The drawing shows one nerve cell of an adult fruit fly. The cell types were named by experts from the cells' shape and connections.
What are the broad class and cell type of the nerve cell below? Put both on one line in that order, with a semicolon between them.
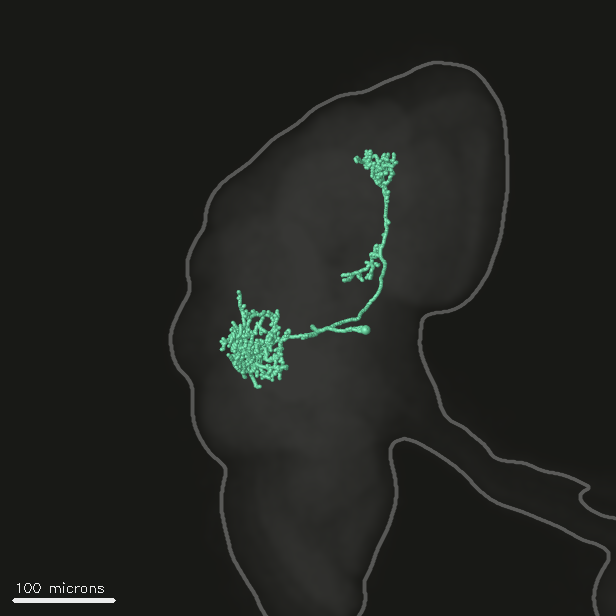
central-brain intrinsic neuron; LAL183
